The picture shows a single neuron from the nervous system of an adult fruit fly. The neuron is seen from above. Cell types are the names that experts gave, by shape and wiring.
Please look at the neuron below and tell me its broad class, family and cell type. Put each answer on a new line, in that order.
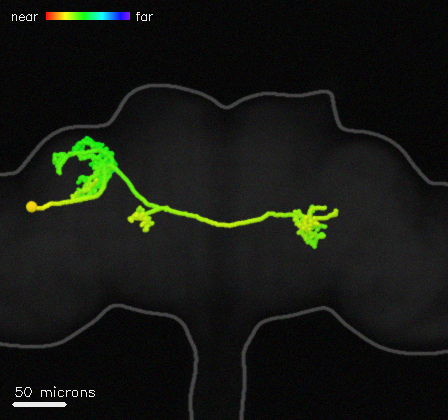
central-brain intrinsic neuron
hemilineage LHl2_ventral
AVLP022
